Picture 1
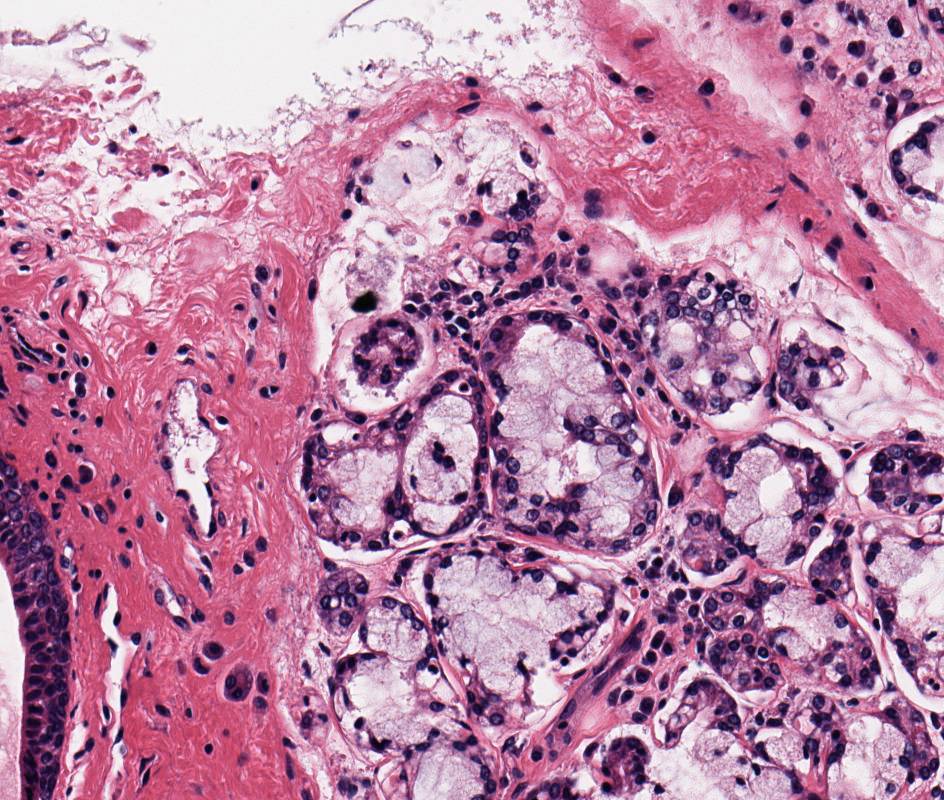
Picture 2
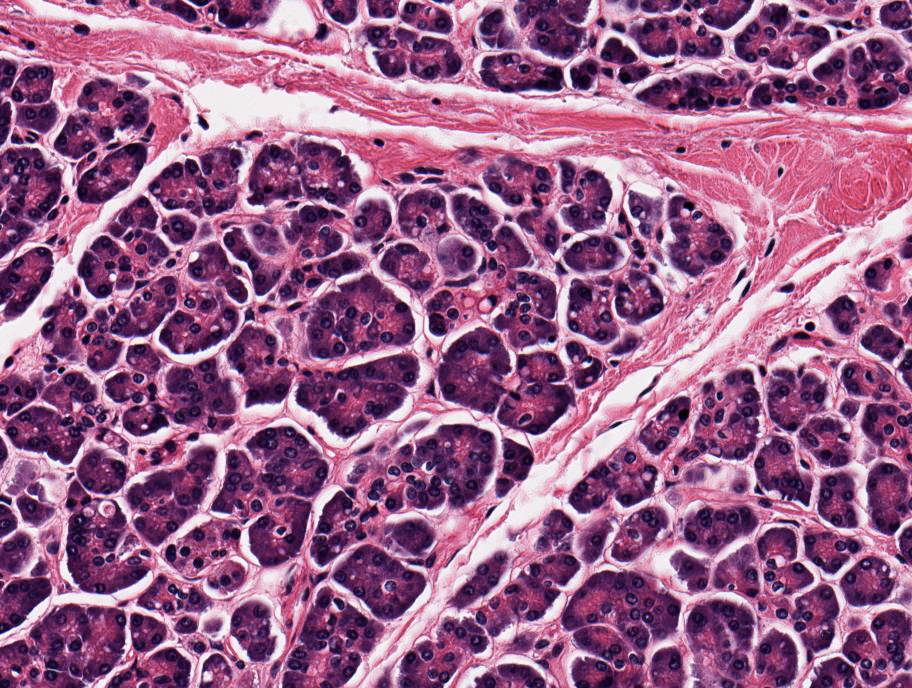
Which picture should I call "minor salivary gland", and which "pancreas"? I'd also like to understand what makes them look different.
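The minor salivary gland is in picture 1 and the pancreas in picture 2. Picture 1 consists largely of closely packed rounded acini lined mostly by mucous cells with pale, foamy, greyish cytoplasm and small dark nuclei pressed toward the base. Picture 2 consists of lobules tightly packed with small rounded acini of pyramidal cells around tiny, barely visible lumens; these acinar cells have deep purple basal cytoplasm, paler pink granular cytoplasm toward the lumen, and round dark basal nuclei.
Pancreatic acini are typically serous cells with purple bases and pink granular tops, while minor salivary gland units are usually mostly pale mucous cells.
Picture 1 also has dense pink fibrous tissue in its left third and small round dark nuclei, consistent with lymphocytes, in the septa between central acini.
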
